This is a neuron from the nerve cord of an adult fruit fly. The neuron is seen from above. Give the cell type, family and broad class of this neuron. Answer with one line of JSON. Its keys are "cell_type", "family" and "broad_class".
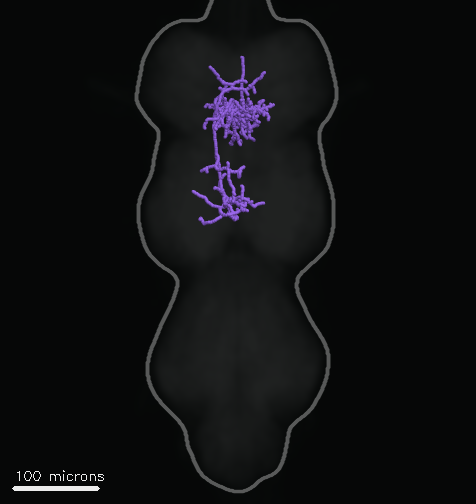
{"cell_type": "IN06B054", "family": "hemilineage 06B", "broad_class": "nerve-cord intrinsic neuron"}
